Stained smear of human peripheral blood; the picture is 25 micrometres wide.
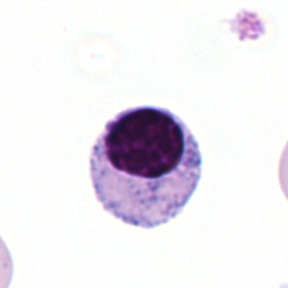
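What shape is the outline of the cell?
Round.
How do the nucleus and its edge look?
The nucleus is round with a smooth edge, and no nucleoli can be seen in it.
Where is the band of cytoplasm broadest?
Below the nucleus.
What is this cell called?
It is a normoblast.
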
